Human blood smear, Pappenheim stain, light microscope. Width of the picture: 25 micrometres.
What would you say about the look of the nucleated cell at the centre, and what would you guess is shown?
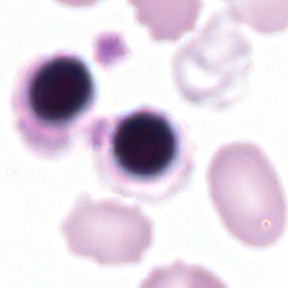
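Chromatin throughout the nucleus is uniformly dark and condensed, and no nucleoli are visible. The cytoplasm is pale pink, with no visible granules. The name of this cell is normoblast.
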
